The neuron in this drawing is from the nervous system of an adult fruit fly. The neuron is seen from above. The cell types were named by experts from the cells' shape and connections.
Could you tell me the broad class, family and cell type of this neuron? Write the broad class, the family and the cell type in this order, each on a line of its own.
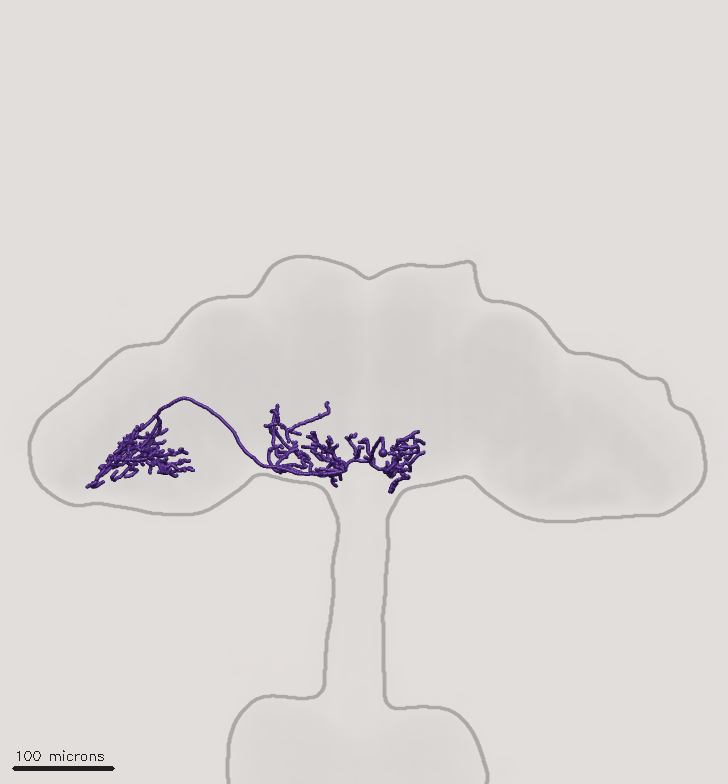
visual centrifugal neuron
hemilineage DM1_posterior
MeVC26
